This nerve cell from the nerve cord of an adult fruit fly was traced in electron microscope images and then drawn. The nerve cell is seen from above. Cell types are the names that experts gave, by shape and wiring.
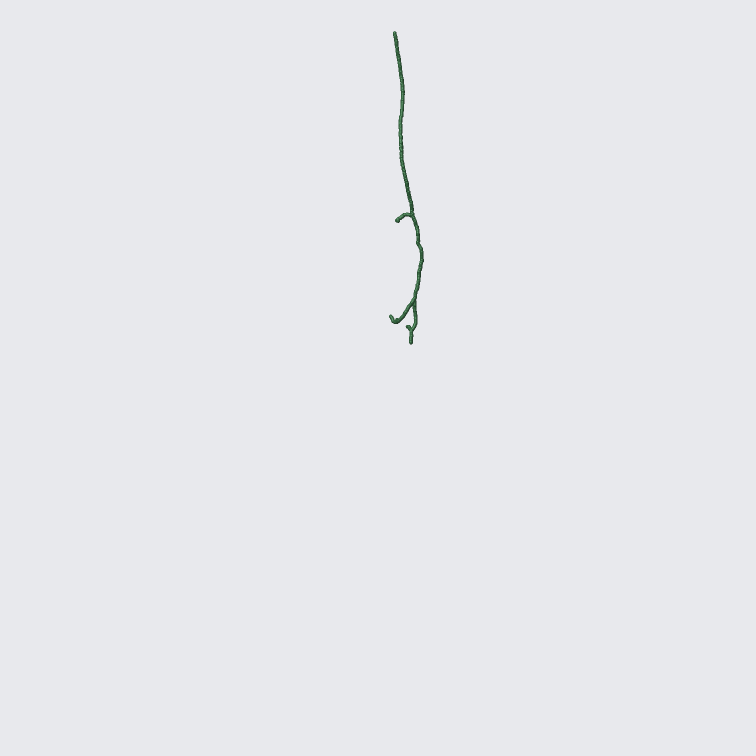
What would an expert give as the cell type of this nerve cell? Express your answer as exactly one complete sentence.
The cell type of the nerve cell here is DNg106.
